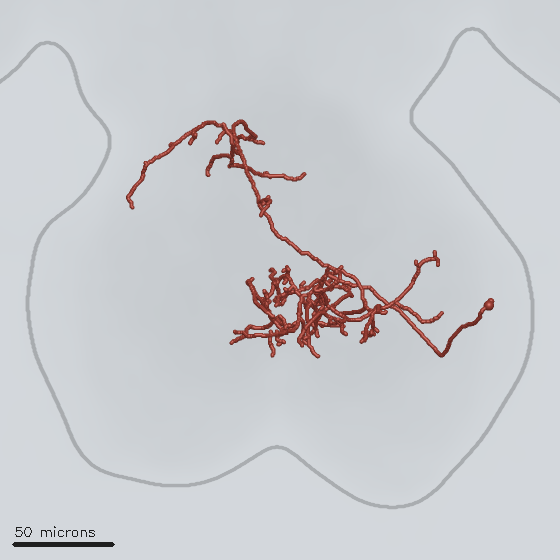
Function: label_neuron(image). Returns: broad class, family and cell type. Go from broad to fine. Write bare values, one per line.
nerve-cord intrinsic neuron
hemilineage 08B
IN08B085_a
